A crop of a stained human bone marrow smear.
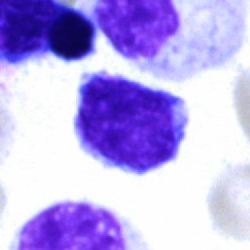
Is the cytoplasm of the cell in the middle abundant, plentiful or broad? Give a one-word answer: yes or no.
No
